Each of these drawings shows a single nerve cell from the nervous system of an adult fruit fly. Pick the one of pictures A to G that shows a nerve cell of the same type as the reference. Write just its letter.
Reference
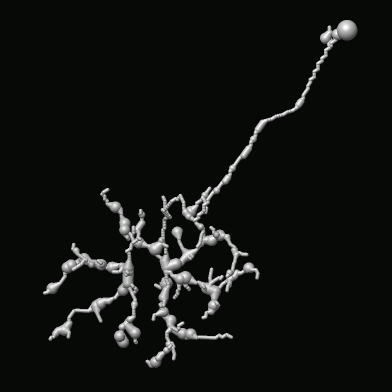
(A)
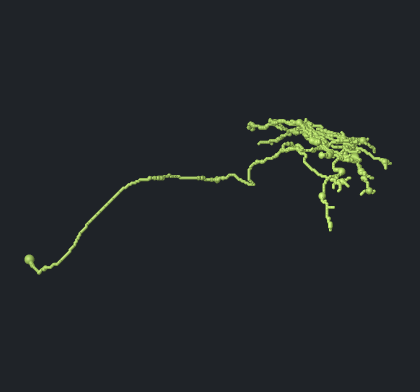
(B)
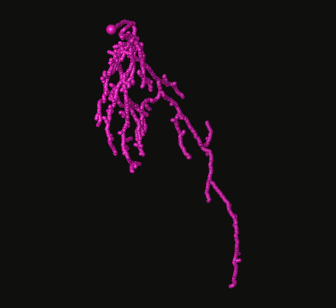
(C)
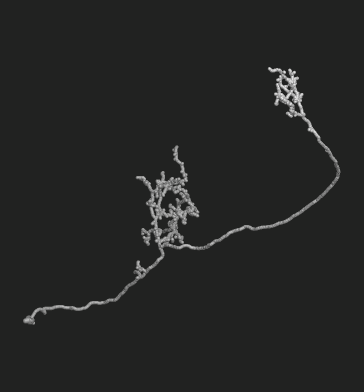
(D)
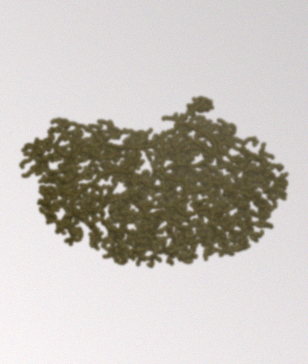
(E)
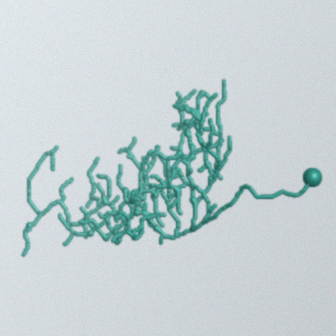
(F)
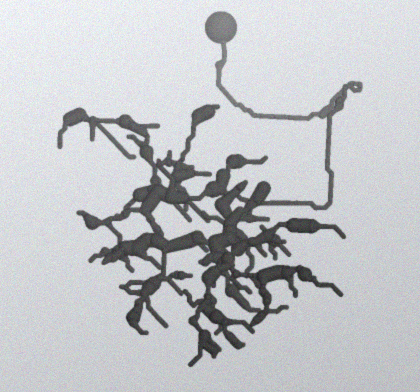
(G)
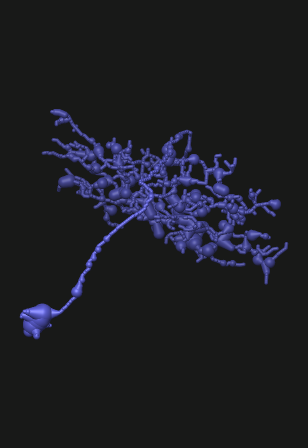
F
